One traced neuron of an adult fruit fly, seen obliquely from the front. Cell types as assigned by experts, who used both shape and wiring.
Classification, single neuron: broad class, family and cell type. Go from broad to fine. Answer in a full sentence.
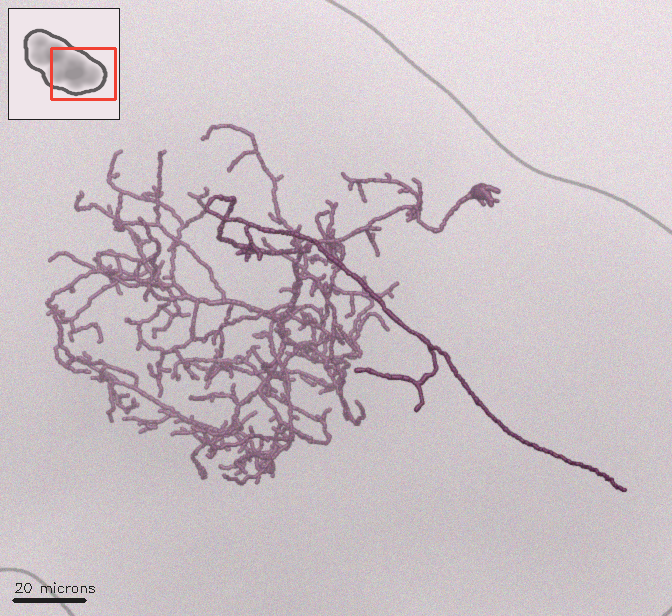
An ascending neuron of hemilineage 18B, type AN18B019.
